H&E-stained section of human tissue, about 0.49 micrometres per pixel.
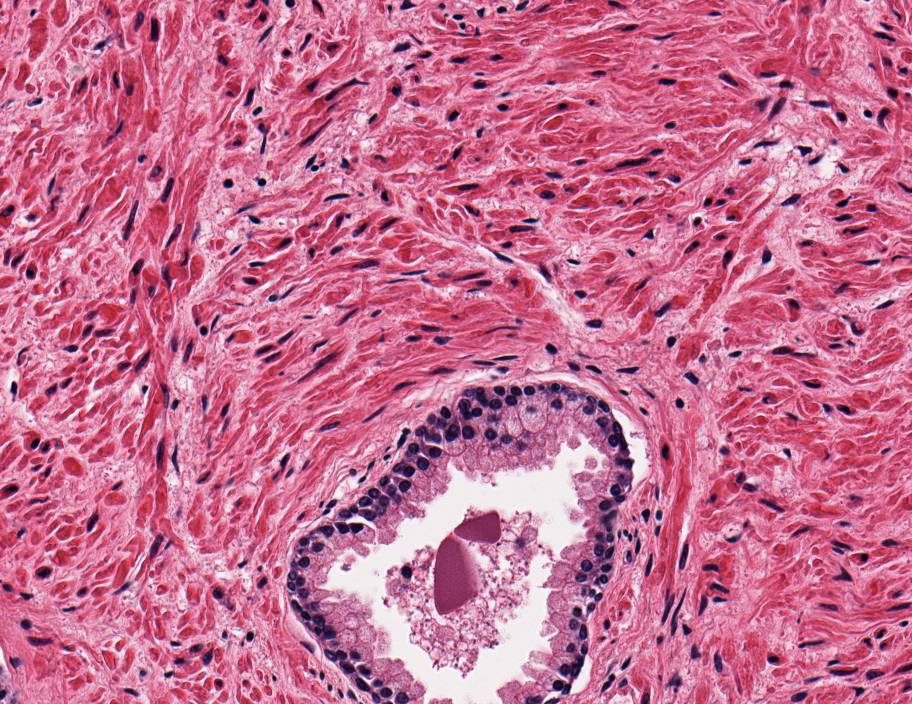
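Prostate. Dense stroma takes up most of the field; I find a single gland in the lower centre. The stroma is smooth muscle cells with pink cytoplasm, in bundles that interlace in many directions, and their nuclei are elongated and cigar-shaped with blunt ends. Lining the gland, I note columnar cells with pale, finely vacuolated cytoplasm.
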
